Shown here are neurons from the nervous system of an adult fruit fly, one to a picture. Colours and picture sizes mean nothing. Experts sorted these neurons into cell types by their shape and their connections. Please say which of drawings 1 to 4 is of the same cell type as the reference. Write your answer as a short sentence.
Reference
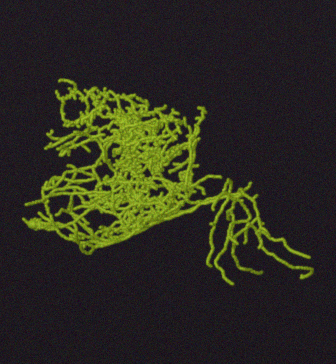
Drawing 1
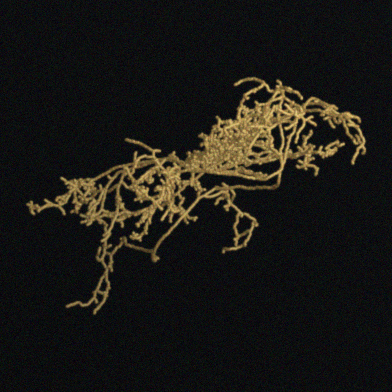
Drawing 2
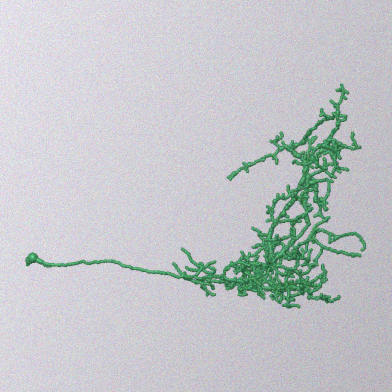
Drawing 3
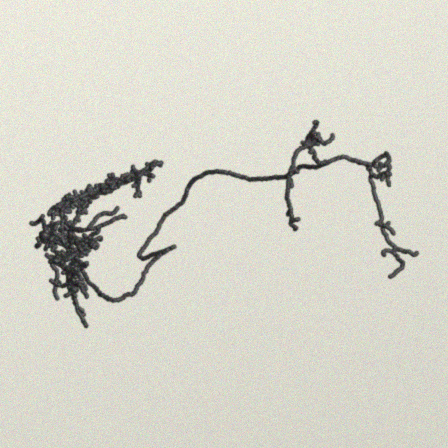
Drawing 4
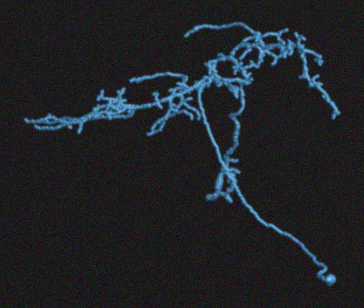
Drawing 1 is of the same cell type.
